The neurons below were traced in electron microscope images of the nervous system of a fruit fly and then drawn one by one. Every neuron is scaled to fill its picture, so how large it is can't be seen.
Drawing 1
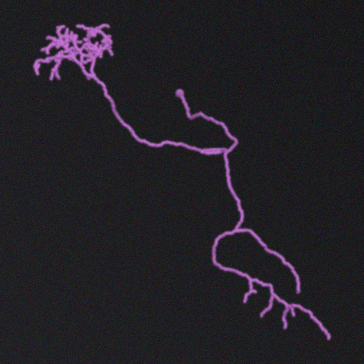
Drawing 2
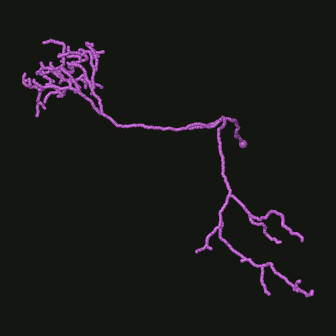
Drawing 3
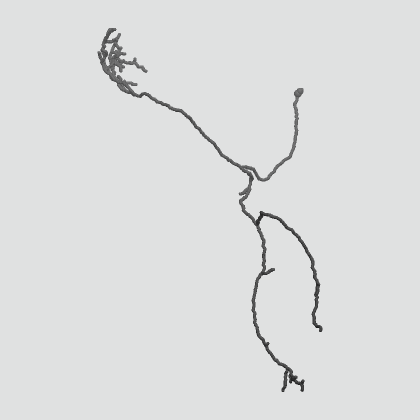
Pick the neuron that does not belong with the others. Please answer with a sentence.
The neuron in drawing 2 is of another cell type than the rest.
